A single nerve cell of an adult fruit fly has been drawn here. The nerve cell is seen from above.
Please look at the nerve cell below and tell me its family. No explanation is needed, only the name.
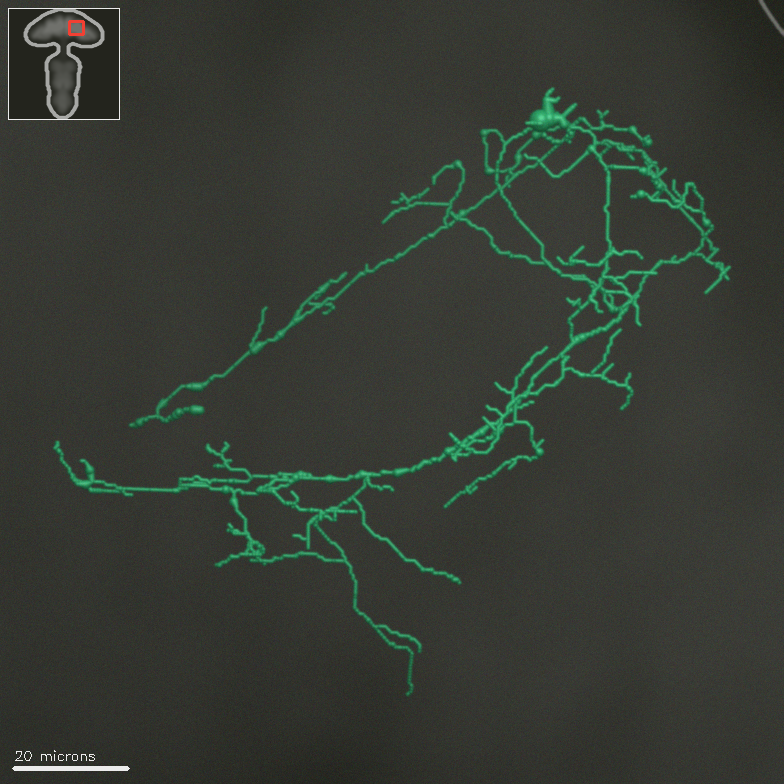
hemilineage SLPad1_anterior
